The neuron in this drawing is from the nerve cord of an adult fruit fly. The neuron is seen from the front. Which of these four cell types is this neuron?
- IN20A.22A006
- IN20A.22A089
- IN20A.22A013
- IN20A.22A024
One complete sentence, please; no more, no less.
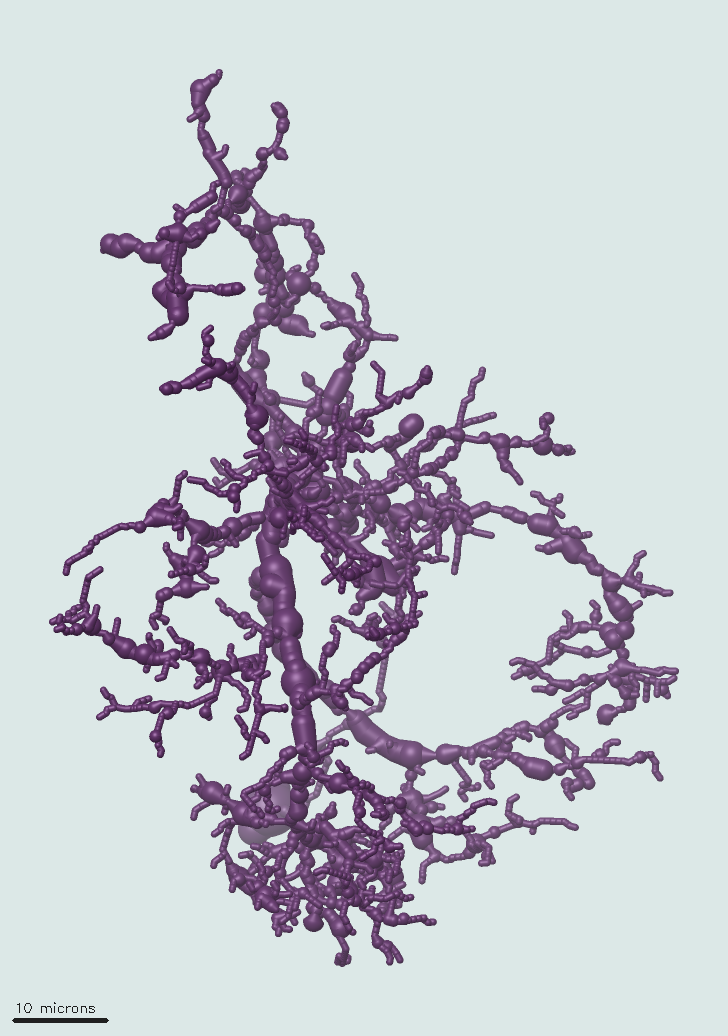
It is IN20A.22A006 that is the cell type of the neuron.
